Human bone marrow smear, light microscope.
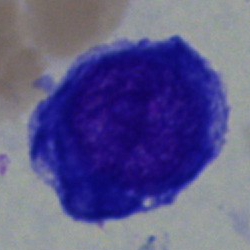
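Proerythroblast, the cell in the middle of this stained bone marrow smear: the chromatin looks finely stippled rather than coarsely clumped, and the cytoplasm stains deep blue. Along the upper border you can pick out small bleb-like bumps standing out from the cell, and there's a single small clear vacuole sitting at the lower edge.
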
